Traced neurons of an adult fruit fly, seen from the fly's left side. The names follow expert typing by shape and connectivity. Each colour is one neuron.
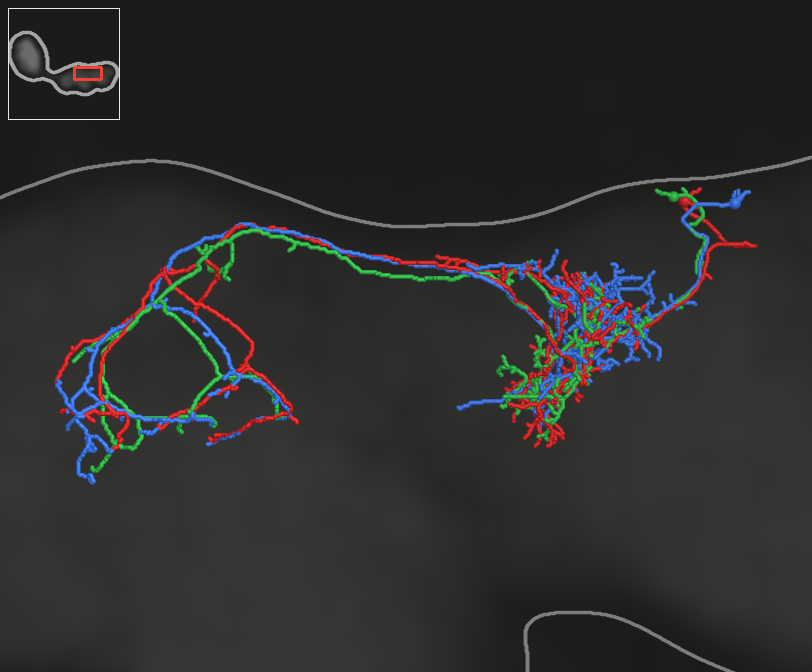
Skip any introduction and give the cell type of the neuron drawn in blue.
IN18B043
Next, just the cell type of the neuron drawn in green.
IN18B052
